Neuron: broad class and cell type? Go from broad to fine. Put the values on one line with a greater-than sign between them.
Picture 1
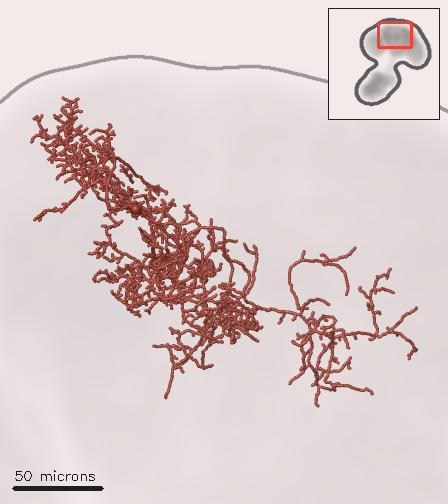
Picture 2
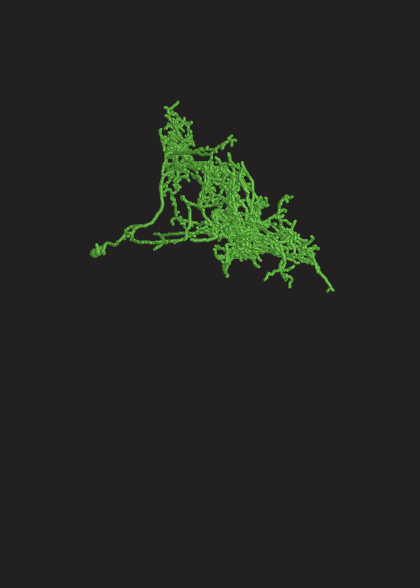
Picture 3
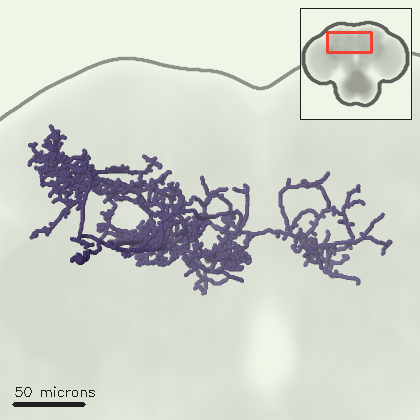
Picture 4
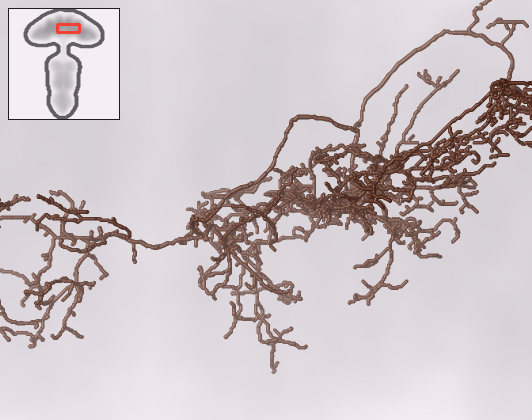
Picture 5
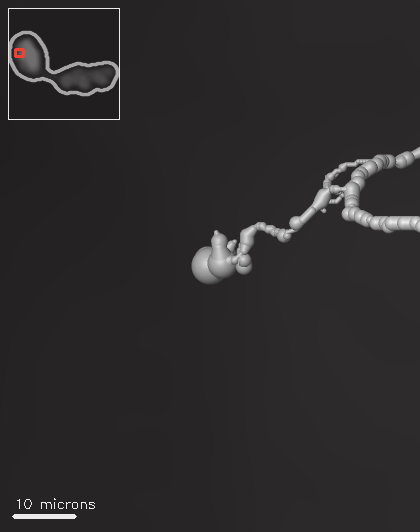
central-brain intrinsic neuron > CL111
